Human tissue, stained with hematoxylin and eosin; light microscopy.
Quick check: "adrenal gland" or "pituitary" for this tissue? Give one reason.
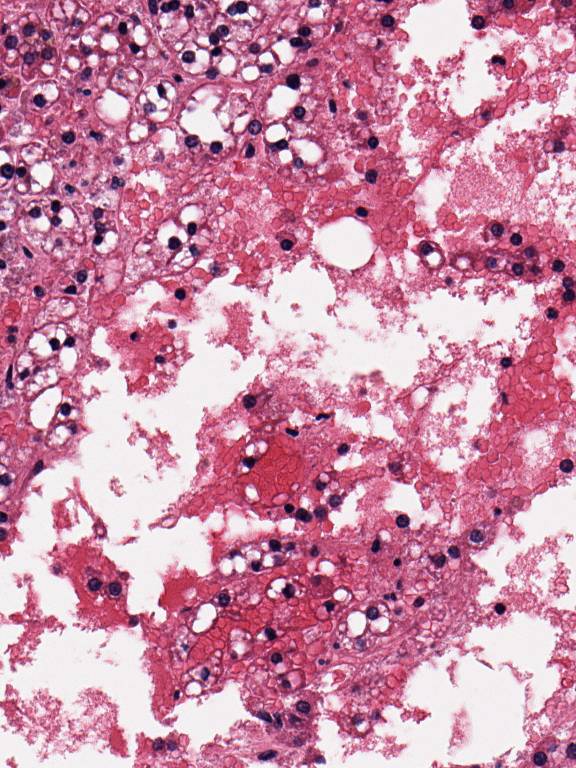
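Adrenal gland. Pale, cleared cells, packed densest upper left, many with cytoplasm broken by bubble-like vacuoles, have small, round, dark nuclei. Thin pink partitions outline the cell groups upper left. Decisive: similar pale cells lie grouped together.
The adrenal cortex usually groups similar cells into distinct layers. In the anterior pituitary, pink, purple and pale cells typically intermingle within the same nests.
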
